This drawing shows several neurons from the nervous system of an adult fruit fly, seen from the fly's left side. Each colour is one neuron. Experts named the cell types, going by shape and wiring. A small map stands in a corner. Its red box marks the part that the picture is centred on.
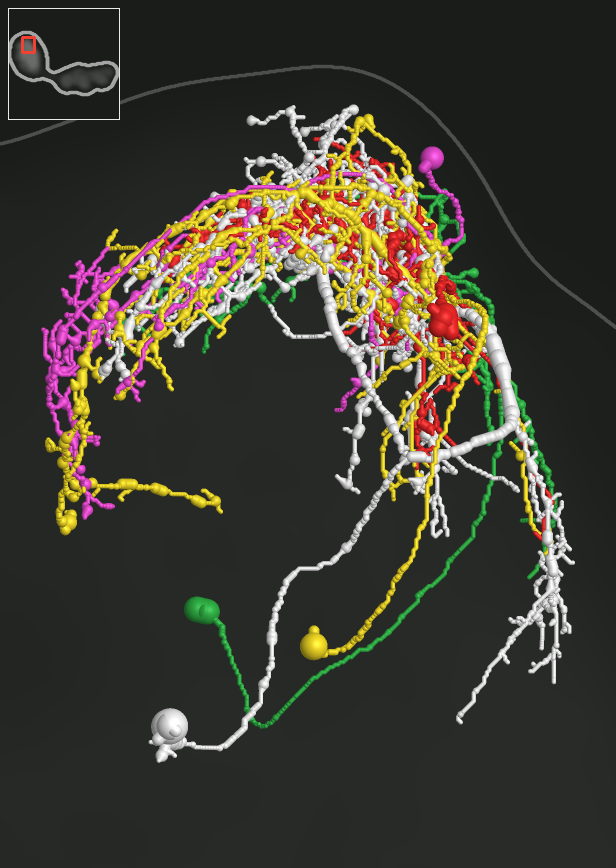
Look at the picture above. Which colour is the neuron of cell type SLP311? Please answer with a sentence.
The colour is magenta.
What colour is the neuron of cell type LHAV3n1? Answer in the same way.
The colour is green.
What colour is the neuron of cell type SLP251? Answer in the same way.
The colour is red.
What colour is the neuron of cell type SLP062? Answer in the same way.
The colour is yellow.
